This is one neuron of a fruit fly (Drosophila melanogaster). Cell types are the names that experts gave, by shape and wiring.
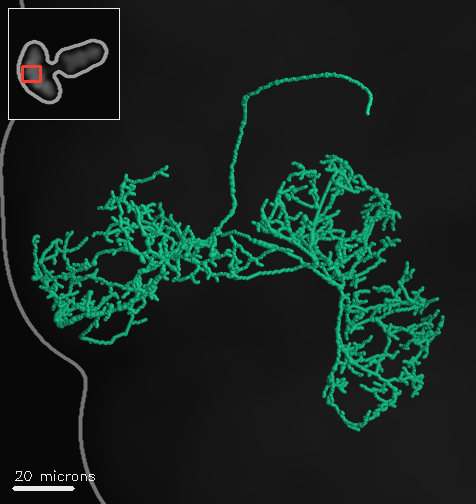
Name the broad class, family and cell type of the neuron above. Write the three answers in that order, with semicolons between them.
central-brain intrinsic neuron; hemilineage LALv1_dorsal; FB4G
